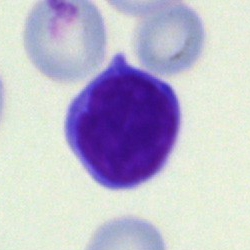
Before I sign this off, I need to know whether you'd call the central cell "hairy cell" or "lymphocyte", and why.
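This is a lymphocyte, not a hairy cell.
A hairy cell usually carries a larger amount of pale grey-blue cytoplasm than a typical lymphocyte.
Here the cytoplasm is very scant, only a thin deep blue rim at the edge, and that decides it. The chromatin is dense and dark purple throughout with little visible texture, and a single small knob-like bleb projects from the top edge.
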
